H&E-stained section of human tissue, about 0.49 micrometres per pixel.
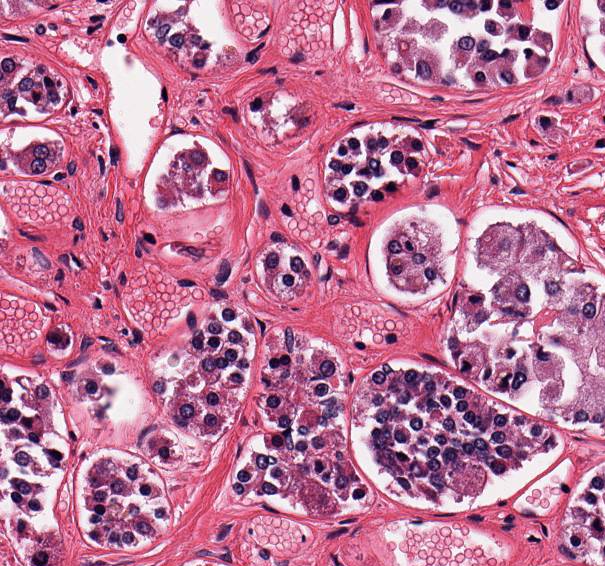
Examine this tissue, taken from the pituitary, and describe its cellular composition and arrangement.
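Bands of pink fibrous stroma separate rounded and oval nests of cells filling the field, each nest bounded by a thin wall. Many nests, including the large one at lower middle, show a clear gap between the cell group and its wall. The stroma is dense pink collagen with scattered dark elongated nuclei. No fat cells appear.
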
